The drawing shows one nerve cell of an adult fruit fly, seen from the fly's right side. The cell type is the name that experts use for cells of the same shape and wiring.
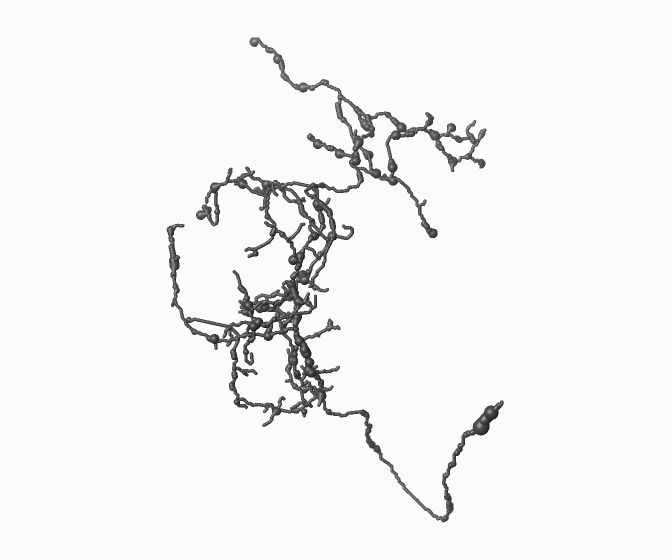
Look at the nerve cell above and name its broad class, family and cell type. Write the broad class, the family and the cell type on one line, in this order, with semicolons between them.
central-brain intrinsic neuron; hemilineage LHl4_dorsal; CB1246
